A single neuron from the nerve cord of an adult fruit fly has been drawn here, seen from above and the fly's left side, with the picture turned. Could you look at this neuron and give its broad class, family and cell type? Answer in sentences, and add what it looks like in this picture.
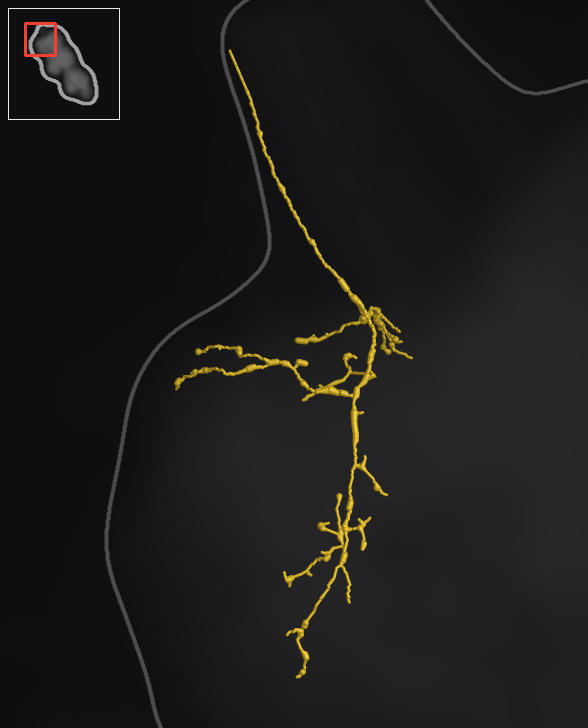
This is a descending neuron. Its family is DNge. It is of cell type DNge027. The drawing shows no cell body. As drawn here it is more than twice as tall as it is wide.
